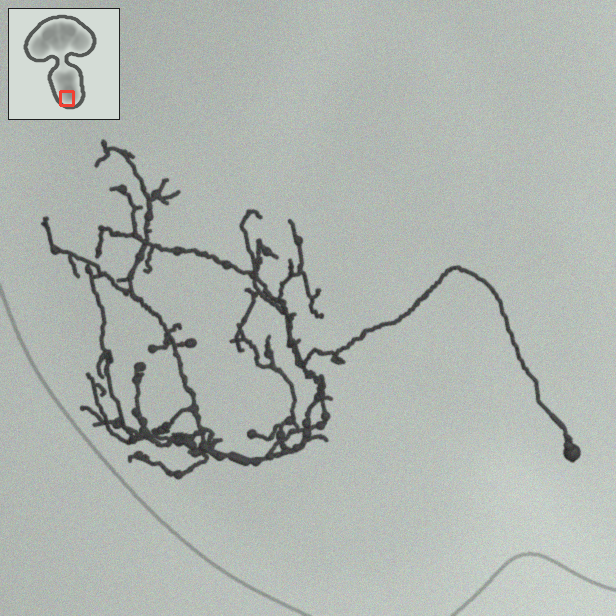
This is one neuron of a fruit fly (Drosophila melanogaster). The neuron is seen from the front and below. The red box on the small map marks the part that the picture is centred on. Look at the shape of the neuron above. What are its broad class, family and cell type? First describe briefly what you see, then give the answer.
It lies in the nerve cord. Its cell body lies at the lower right of the picture. Dozens of branch ends can be seen. This is a nerve-cord intrinsic neuron. The family is hemilineage 14A. It is of cell type IN14A095.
